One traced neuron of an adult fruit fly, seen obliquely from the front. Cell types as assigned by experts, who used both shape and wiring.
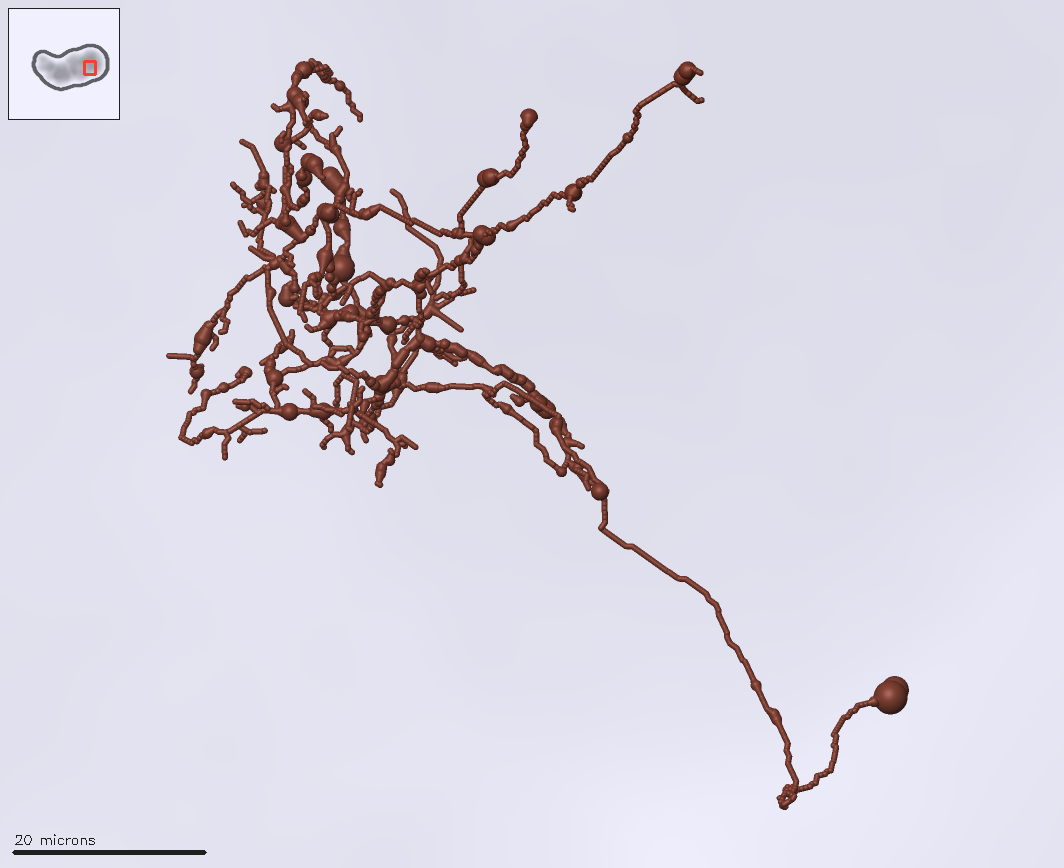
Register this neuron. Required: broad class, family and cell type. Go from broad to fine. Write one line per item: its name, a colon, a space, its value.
broad class: central-brain intrinsic neuron
family: hemilineage WEDa1
cell type: WED057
